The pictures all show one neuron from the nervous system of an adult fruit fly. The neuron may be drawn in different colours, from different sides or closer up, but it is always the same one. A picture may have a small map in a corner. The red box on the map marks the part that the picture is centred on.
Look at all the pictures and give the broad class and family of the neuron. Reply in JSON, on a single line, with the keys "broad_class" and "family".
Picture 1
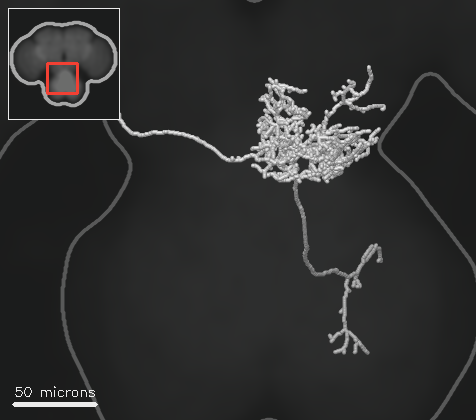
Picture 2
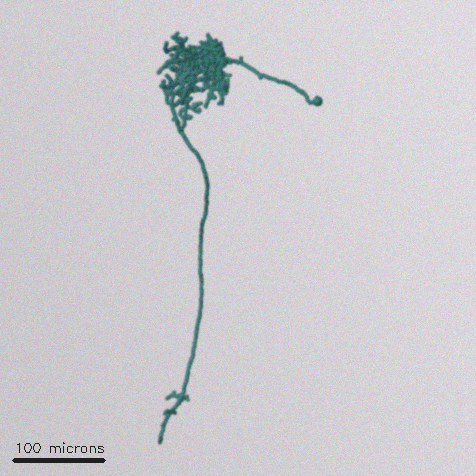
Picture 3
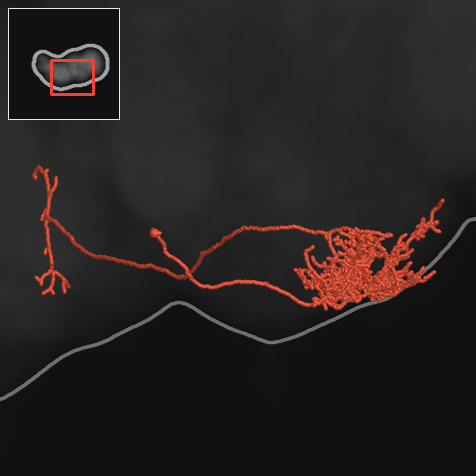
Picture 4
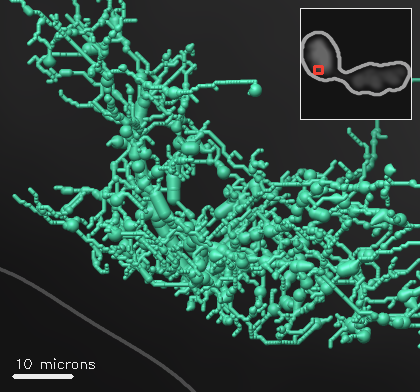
{"broad_class": "descending neuron", "family": "DNge"}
